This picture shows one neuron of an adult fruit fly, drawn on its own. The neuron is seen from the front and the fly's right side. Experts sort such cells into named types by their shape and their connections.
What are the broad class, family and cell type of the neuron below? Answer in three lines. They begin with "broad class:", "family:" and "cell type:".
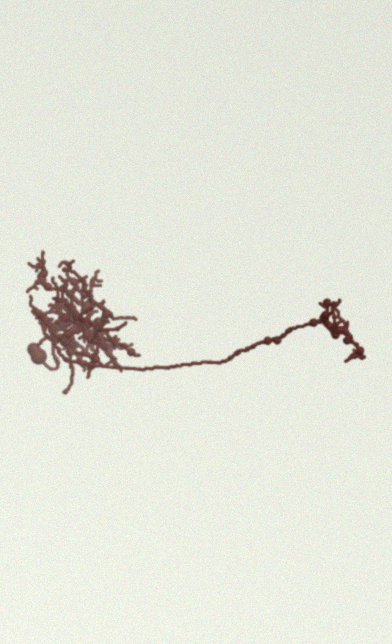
broad class: optic-lobe intrinsic neuron
family: Tlp
cell type: Tlp12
